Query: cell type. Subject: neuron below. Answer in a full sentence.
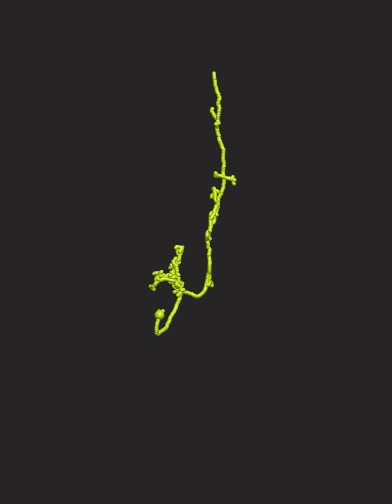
The cell type is AN19B101.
